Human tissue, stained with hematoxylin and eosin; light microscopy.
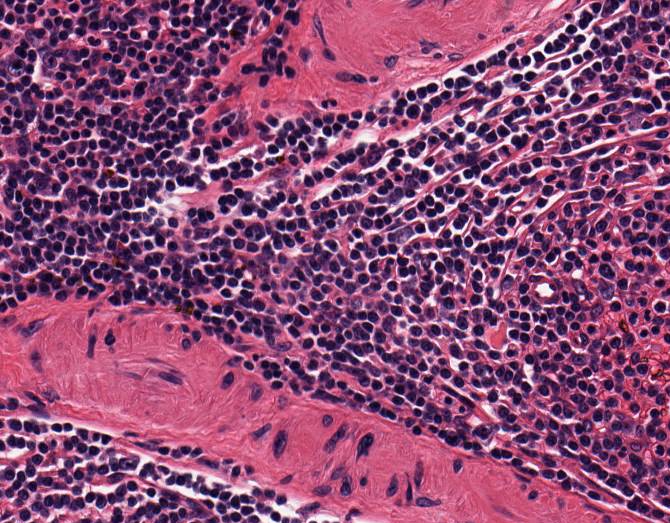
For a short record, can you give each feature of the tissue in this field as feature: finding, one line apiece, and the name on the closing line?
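Main content: dense sheets of small round cells filling most of the field.
Cell type: lymphocytes with dark round nuclei and very scant cytoplasm.
Interruptions: pink fibrous bands at the top and lower left.
Lower left band: elongated, spindle-shaped nuclei.
Centre: lymphocytes in rows between thin pink strands running diagonally.
Name: spleen.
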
